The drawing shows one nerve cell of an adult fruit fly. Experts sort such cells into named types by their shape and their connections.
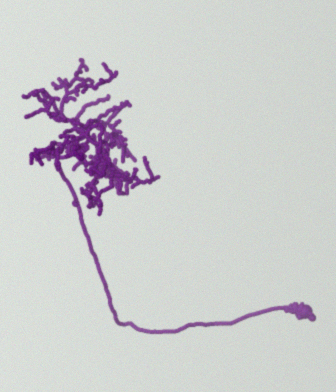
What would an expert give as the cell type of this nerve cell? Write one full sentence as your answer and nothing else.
This nerve cell counts as a member of the cell type Mi16.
